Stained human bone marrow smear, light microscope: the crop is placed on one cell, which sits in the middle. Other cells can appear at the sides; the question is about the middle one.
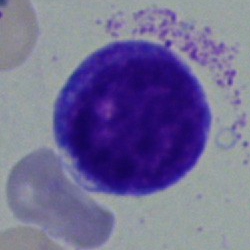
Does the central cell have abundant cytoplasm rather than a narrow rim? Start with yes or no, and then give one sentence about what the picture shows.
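No. The cytoplasm is scant, at most a very thin rim around the nucleus.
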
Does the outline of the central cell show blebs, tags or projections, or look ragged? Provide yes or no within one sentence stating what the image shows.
No, the cell does not have a rough edge, as its outline is smooth.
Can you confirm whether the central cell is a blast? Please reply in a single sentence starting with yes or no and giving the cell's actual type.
Yes, this is a blast, the cell in the middle of the crop.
